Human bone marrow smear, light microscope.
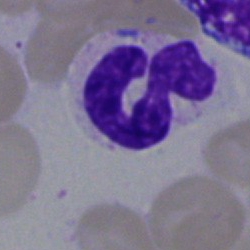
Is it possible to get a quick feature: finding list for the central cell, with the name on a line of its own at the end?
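Shape: round, with a smooth outline
Nucleus: a curved band bent into an S-like shape, narrowing to a waist near its middle
Granules: fine, faint lilac, in the cytoplasm
Vacuoles: none seen in the cytoplasm
Cell type: segmented neutrophil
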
